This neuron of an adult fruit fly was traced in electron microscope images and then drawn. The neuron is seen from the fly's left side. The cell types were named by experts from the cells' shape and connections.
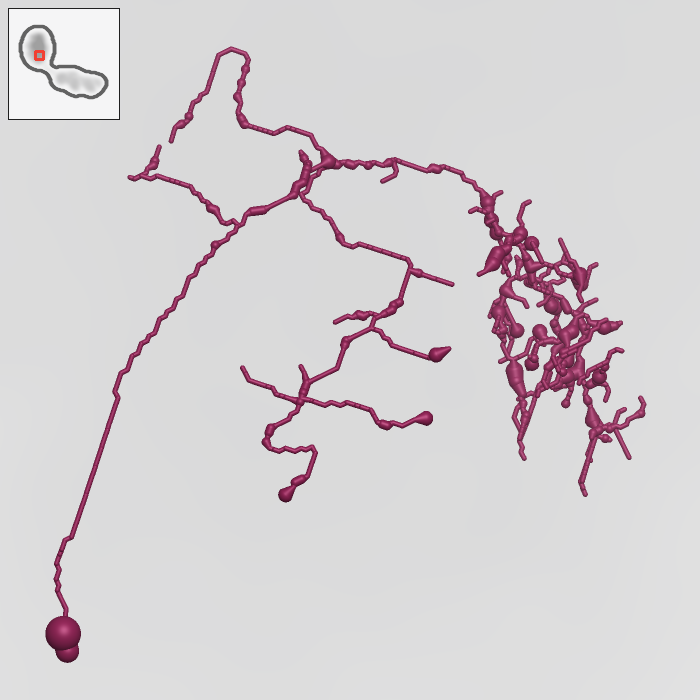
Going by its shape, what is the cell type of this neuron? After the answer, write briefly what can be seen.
It is of cell type Li21. This is an optic-lobe intrinsic neuron. Its cell body lies at the lower left of the picture. The picture shows dozens of branch ends.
